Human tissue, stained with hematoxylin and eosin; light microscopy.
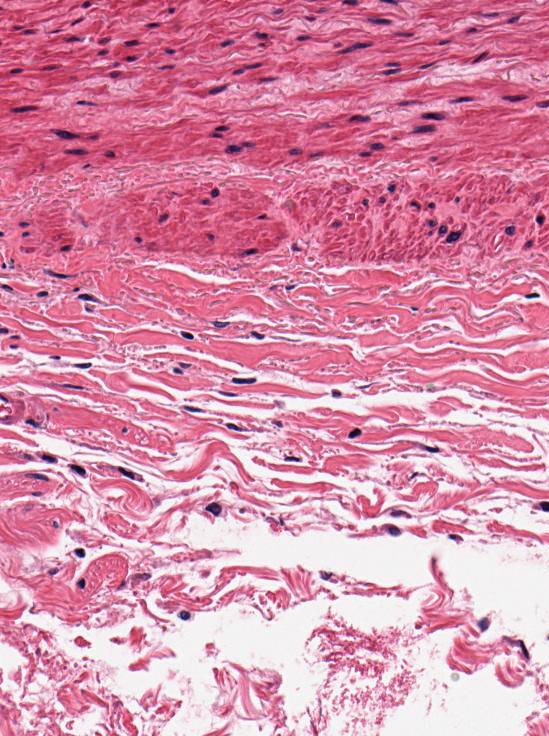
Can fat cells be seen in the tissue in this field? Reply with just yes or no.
No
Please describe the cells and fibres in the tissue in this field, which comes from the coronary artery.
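Smooth muscle occupies the upper third of the field; loose fibrous connective tissue occupies the lower two-thirds. At the top, smooth muscle cells run horizontally and have elongated, cigar-shaped nuclei. Immediately beneath, bundles cut across show rounded nuclei. Fibroblast nuclei in the connective tissue below are sparse, dark and spindle-shaped.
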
